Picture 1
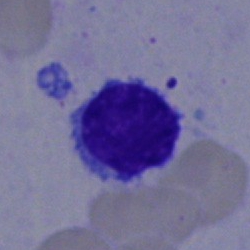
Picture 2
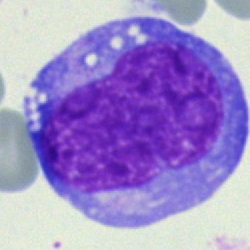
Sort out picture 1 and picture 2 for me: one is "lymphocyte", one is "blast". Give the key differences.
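Let's start with the names: picture 1 shows a lymphocyte, and picture 2 shows a blast. The lymphocyte is roughly round, but its border is slightly irregular and fuzzy, and on the lower left it looks frayed with small blebs. The blast, by contrast, has a broadly round outline with a smooth edge. Now look at the lymphocyte's nucleus: it fills most of the cell and leaves only a narrow rim of cytoplasm.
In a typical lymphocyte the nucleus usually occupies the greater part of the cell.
In the blast, a moderate rim of blue-grey cytoplasm surrounds the nucleus and is widest below it. The lymphocyte's chromatin stains a deep, dense purple throughout the nucleus.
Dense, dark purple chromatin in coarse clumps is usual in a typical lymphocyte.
No granules are seen in the lymphocyte's cytoplasm, while the blast's cytoplasm holds several small round clear vacuoles at the upper left. Around them, a small separate platelet lies to the upper left of the lymphocyte, and red cells lie against the blast's left edge.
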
